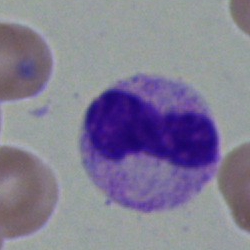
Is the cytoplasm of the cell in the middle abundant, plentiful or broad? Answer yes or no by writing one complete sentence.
Yes, its cytoplasm is plentiful around the nucleus.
